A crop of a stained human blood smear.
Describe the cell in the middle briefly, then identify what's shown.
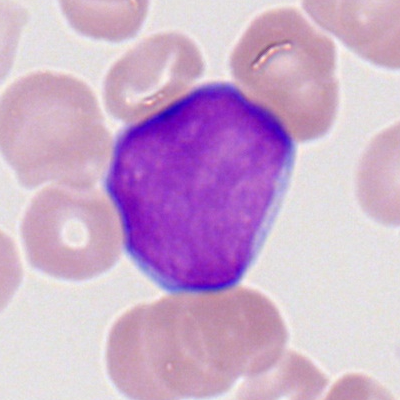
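Notice how the nucleus fills almost the whole cell and follows its angular outline. The chromatin is finely stippled with small paler spots, not gathered into coarse dark clumps. Cytoplasm shows only as a very thin, deep blue rim at the edge of the cell. This cell is a myeloblast.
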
